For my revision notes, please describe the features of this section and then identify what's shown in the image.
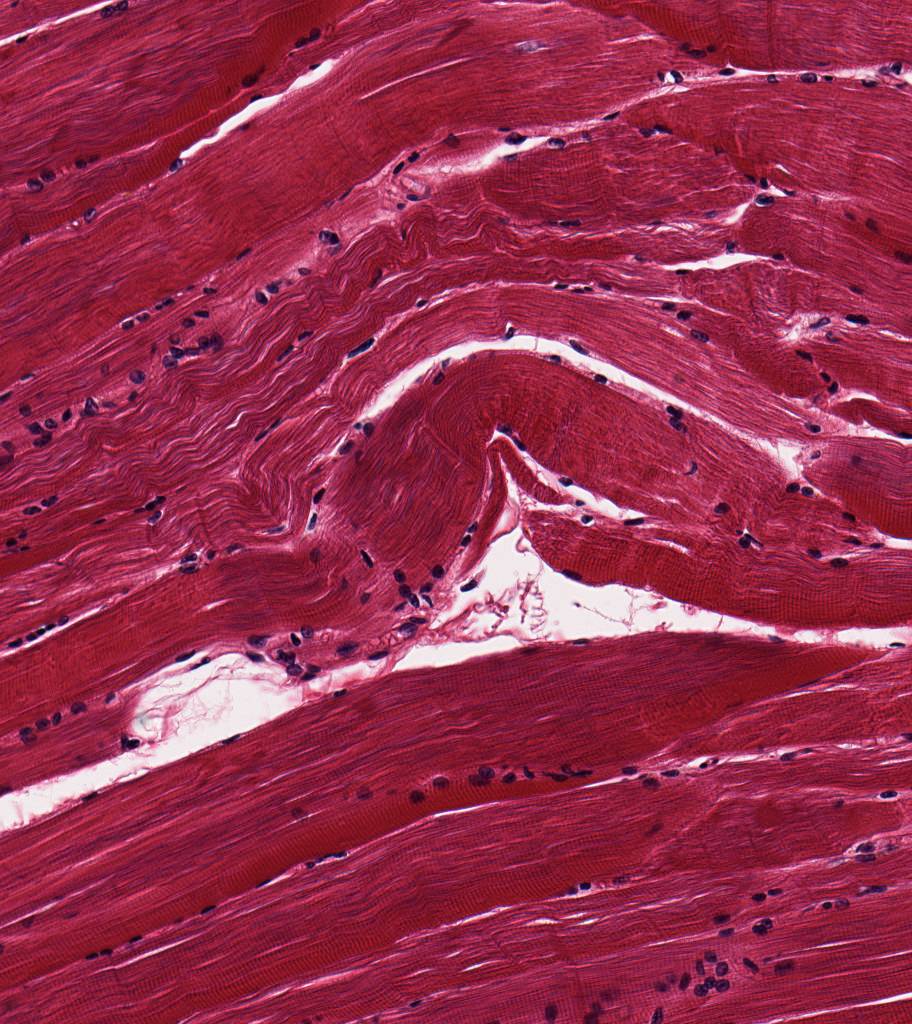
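Regular fine cross-striations run along the length of the muscle fibres. Their dark, elongated nuclei sit at the fibre edges, not in the centres. The cytoplasm takes a deep, strong red with eosin. Left of centre, above the arch, many fibres follow a wavy, crinkled course. The answer is skeletal muscle.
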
